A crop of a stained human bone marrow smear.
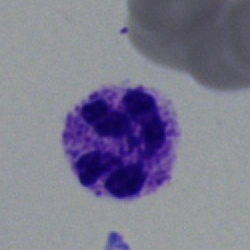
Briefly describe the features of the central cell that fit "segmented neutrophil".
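Most of this sits comfortably with a segmented neutrophil: a roughly round cell whose chromatin is dense, dark purple and clumped. Pale lilac cytoplasm fills in between the lobes and out to the cell rim.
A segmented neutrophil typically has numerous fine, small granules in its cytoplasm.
That matches the fine granules scattered all through this one.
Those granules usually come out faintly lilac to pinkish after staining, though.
Here they look purple instead, so that's the part that fits less well.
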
